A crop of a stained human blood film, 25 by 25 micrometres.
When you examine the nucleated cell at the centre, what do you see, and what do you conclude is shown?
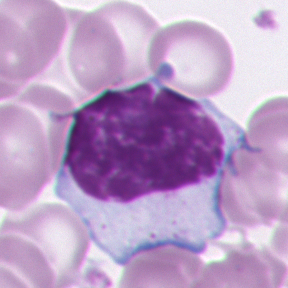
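Look first at the outline of this cell: it is irregular, with angular, scalloped edges. Thin pointed projections stick out from its left and right sides. The nucleus fills the upper part, leaving most of the cytoplasm below it. In that cytoplasm you can find a few small purple dots. This is a large granular lymphocyte.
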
